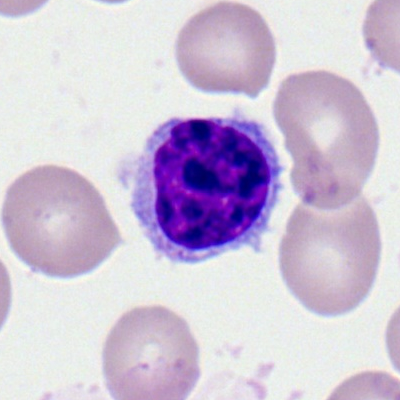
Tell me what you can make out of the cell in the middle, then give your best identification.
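Chromatin: dark purple clumps separated by paler strands. Cytoplasm: narrow pale greyish-lilac rim, widest on left. Outline: ragged, fine short projections. Lymphocyte.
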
